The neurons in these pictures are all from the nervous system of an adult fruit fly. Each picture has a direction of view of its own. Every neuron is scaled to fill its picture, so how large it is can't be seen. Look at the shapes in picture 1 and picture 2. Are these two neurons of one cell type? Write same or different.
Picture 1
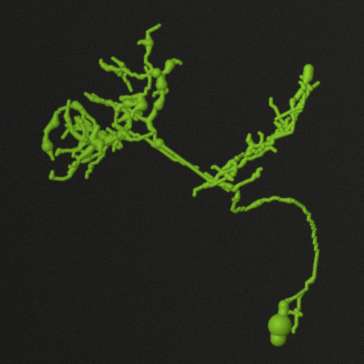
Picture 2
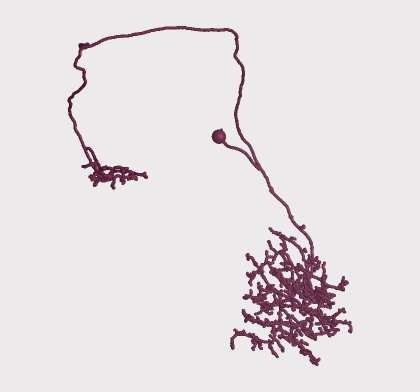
different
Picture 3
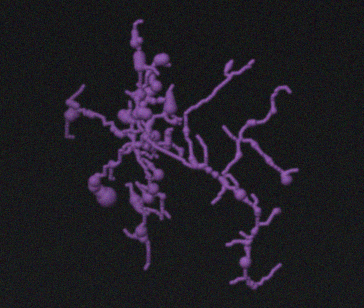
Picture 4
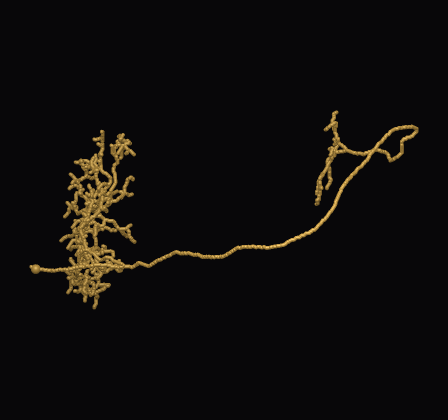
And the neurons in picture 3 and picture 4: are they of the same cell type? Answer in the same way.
different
